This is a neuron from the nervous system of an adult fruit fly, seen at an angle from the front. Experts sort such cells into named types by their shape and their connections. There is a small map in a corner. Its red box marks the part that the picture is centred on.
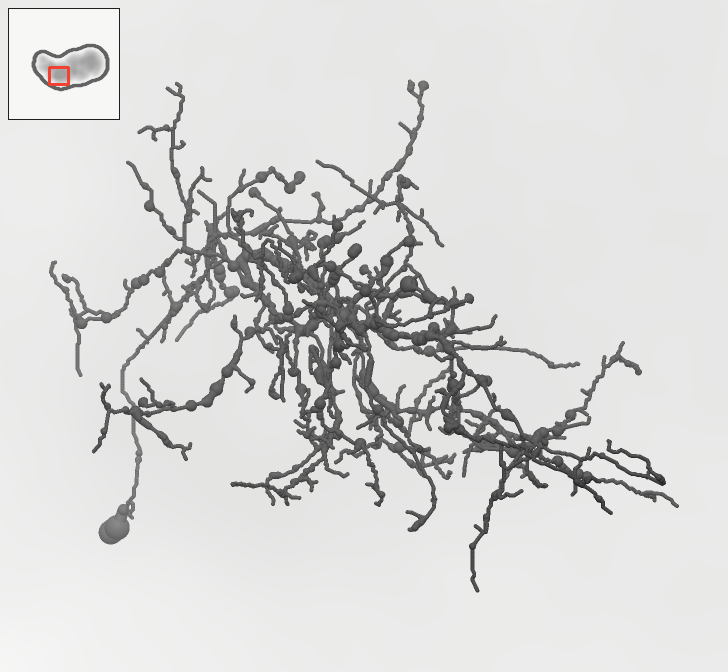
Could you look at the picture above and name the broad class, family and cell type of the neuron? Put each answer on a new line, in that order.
nerve-cord intrinsic neuron
hemilineage 00A
IN00A051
